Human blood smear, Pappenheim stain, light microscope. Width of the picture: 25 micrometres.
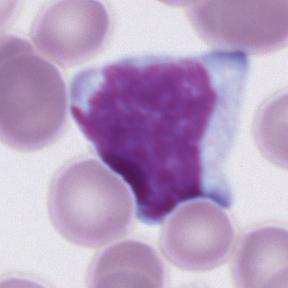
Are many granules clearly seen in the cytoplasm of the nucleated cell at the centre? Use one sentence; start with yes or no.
No, the cytoplasm of this cell holds no visible granules.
